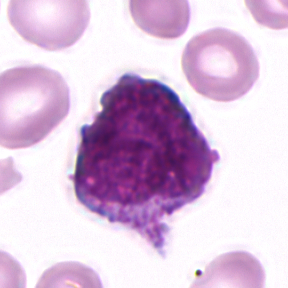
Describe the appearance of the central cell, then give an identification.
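The dark purple nucleus fills most of the cell, which is about 2 times as wide as a red cell lying whole in the picture. Cytoplasm shows mainly as a pale lilac zone along the lower edge, frayed and finely stippled. A tapered tail projects downward from the bottom. The cell is an atypical promyelocyte.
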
